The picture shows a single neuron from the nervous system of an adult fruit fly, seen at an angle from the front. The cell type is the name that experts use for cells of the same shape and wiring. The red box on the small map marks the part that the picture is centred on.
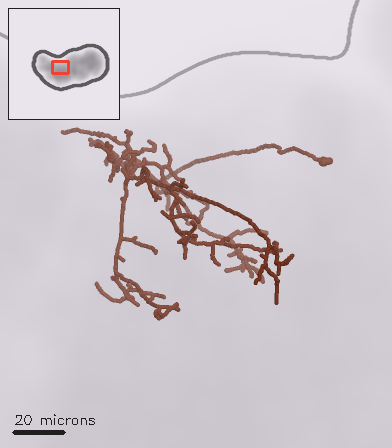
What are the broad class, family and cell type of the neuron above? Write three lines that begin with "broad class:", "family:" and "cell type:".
broad class: nerve-cord intrinsic neuron
family: hemilineage 11B
cell type: IN11B016_b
